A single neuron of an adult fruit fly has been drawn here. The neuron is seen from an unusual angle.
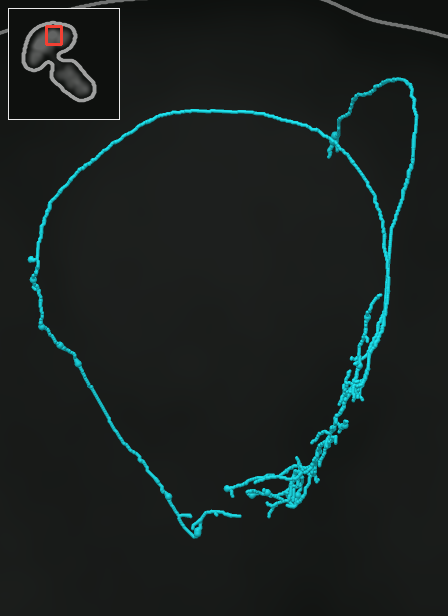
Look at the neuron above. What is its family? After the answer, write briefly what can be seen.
Its family is hemilineage SLPa&l1_lateral. Its broad class is central-brain intrinsic neuron. It is in the brain and does not reach the nerve cord. As drawn here it is about as wide as it is tall.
